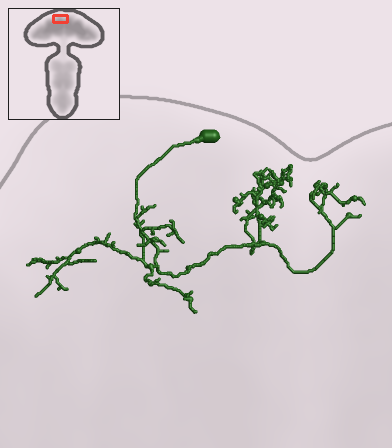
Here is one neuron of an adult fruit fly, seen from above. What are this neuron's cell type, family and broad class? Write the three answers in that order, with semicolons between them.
PAM01; class DAN; central-brain intrinsic neuron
